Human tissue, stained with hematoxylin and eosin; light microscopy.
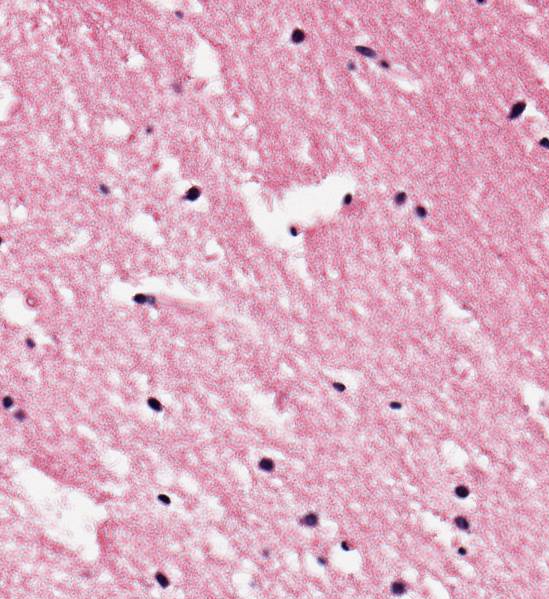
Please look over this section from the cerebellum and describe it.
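Pale pink, finely fibrillary matrix fills the whole field, with no organised units such as glands or tubules. The nuclei are sparse, small, round and densely dark-staining, lying singly and widely spaced. Most show little or no visible cytoplasm around them.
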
